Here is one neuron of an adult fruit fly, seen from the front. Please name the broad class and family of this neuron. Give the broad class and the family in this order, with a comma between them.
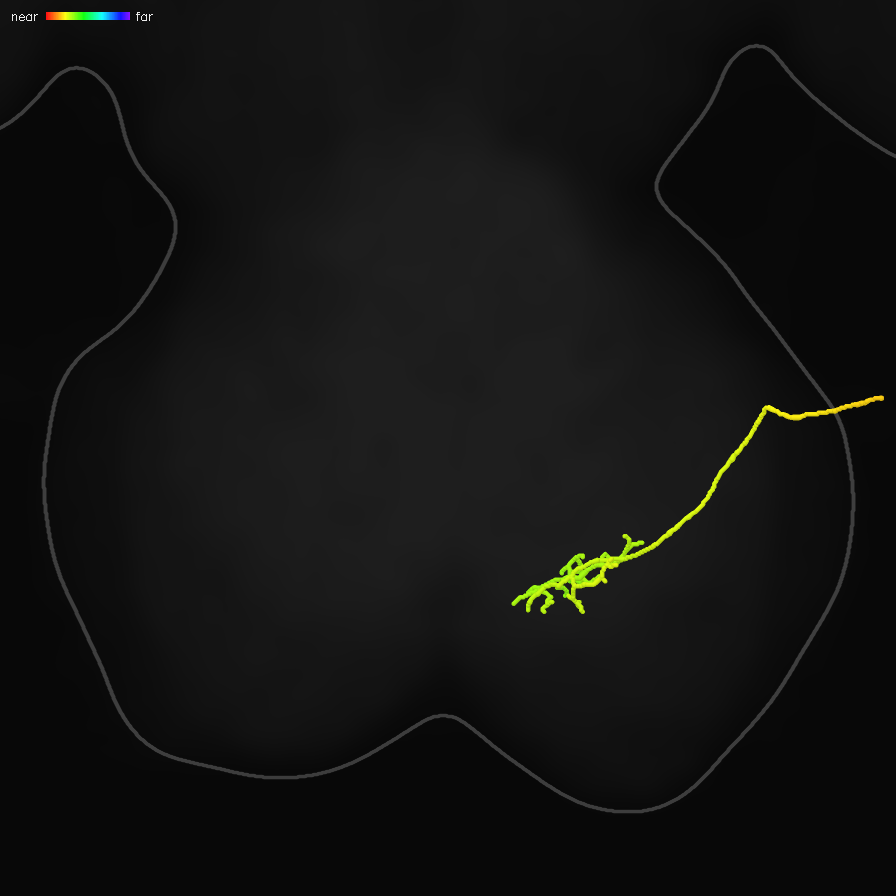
sensory neuron entering the nerve cord, class mechanosensory tactile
